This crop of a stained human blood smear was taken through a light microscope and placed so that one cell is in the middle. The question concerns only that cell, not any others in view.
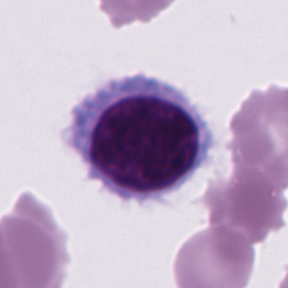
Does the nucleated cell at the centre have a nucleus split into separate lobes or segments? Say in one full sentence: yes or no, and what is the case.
No, there is a single compact nucleus in this cell, round, oval or kidney-shaped.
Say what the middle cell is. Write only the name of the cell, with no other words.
hairy cell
